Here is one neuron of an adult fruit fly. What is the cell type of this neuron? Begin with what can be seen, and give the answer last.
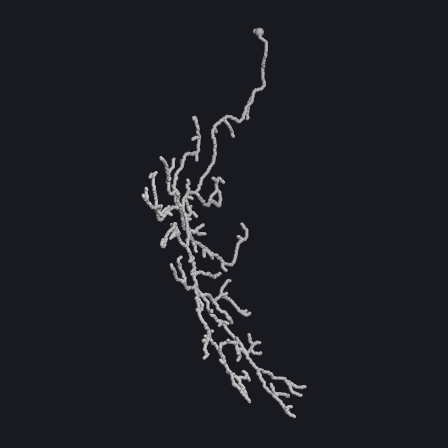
The cell body can be seen at the top of the picture. The picture shows dozens of branch ends. Its broad class is optic-lobe intrinsic neuron. Its cell type is Cm12.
